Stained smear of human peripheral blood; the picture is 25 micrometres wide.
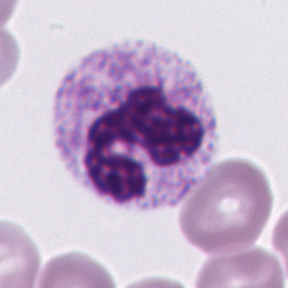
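Segmented neutrophil with dense, dark purple, coarsely clumped chromatin. Its nucleus has no visible nucleoli. Fine granules lie scattered throughout the whole cytoplasm, in which no vacuoles are seen.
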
